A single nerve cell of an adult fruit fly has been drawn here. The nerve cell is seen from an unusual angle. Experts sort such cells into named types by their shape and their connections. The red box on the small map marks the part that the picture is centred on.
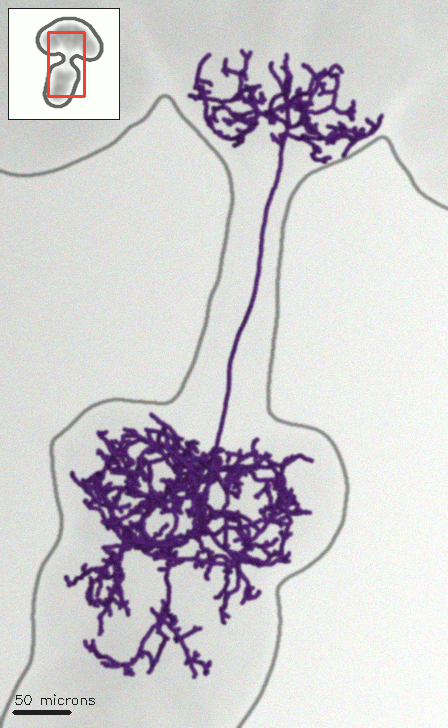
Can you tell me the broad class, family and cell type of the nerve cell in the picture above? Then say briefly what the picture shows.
It is an ascending neuron. Its family is hemilineage 05B. The cell type is AN05B007. It reaches both the brain and the nerve cord, passing through the neck. The cell body can be seen at the lower left of the picture. The picture shows dozens of branch ends.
